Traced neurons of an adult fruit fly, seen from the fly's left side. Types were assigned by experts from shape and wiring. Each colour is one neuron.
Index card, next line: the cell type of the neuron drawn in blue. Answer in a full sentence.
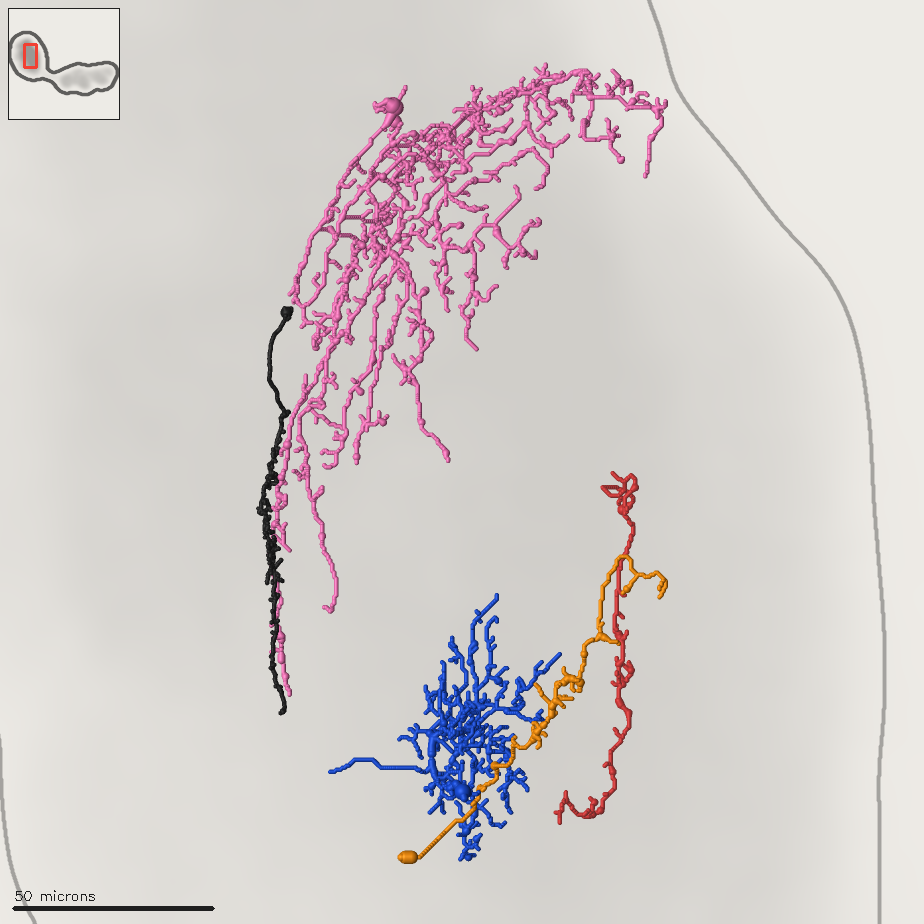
The cell type is Lawf1.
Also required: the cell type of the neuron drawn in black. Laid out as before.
The cell type is Dm3a.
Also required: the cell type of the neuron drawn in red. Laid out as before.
The cell type is Dm3c.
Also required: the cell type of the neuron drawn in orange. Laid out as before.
The cell type is Dm3b.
